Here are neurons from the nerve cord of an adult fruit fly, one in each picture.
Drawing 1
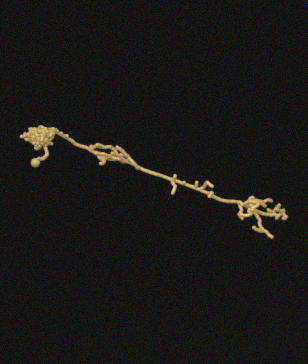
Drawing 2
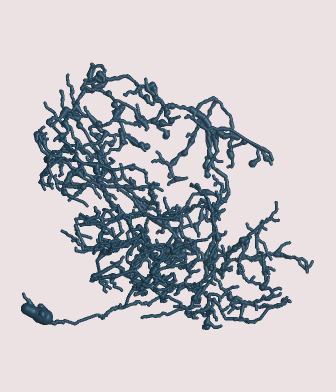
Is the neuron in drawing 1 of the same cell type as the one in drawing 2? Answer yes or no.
no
